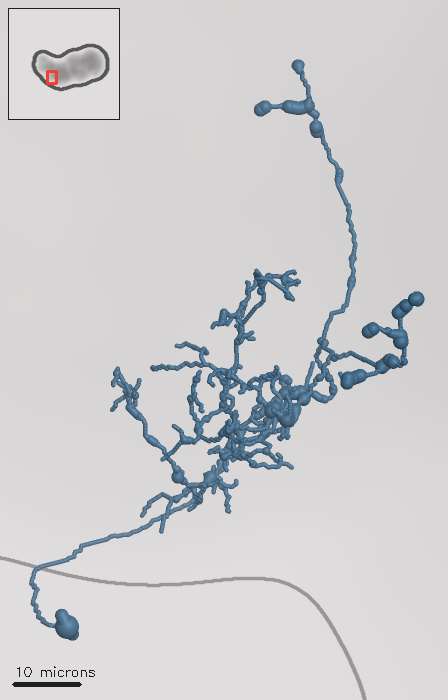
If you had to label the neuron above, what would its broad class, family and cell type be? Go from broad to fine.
nerve-cord intrinsic neuron; hemilineage 01B; IN01B067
